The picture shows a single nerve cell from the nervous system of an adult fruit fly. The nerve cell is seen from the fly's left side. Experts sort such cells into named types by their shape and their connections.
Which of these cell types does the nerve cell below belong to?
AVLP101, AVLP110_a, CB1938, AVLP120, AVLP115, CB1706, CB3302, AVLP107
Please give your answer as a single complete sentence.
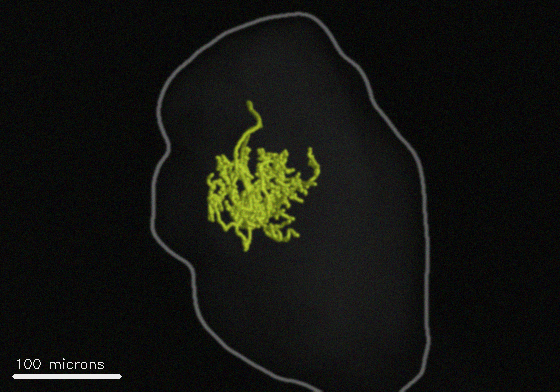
As its cell type, this nerve cell has CB1938.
